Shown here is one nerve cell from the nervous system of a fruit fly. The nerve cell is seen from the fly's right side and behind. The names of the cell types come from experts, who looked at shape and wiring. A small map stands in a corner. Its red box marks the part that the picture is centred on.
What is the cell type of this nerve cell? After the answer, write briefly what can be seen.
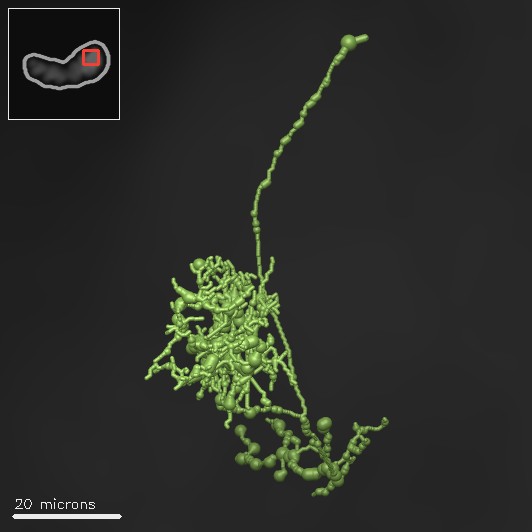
It is of cell type LPLC1. Its broad class is visual projection neuron. From top to bottom in the picture it spans about 85 microns. Dozens of branch ends can be seen.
